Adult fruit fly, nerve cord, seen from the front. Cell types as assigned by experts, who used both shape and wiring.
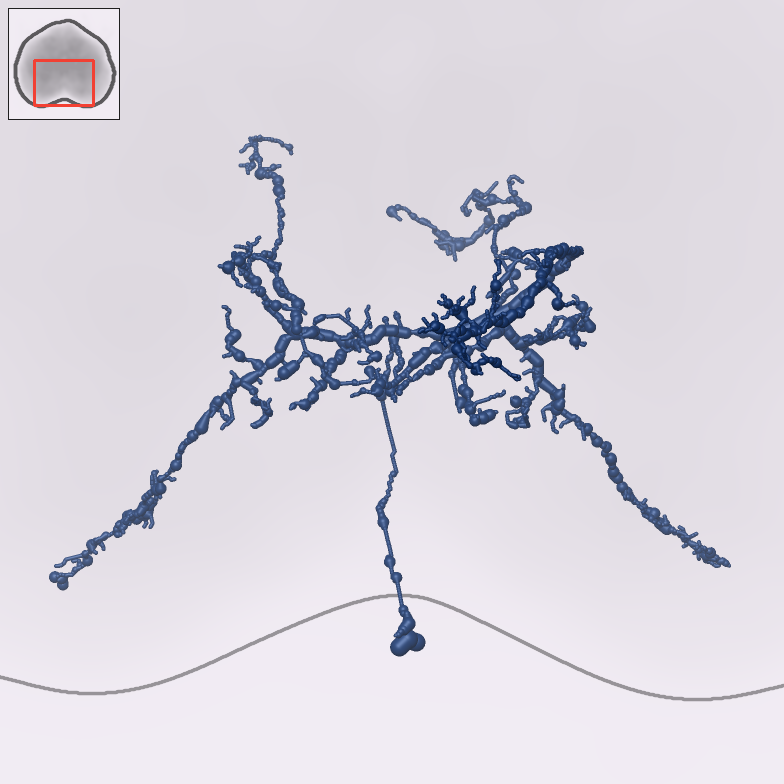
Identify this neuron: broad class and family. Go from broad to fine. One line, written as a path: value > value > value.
nerve-cord intrinsic neuron > hemilineage 00A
